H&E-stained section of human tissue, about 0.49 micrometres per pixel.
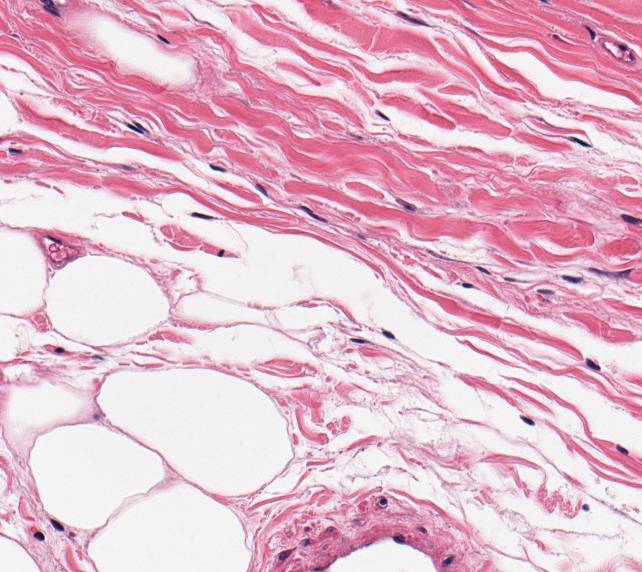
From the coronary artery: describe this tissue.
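Upper field: dense pink collagen bundles. Between them, sparse thin, dark, elongated fibroblast nuclei, aligned with the bundles. Lower left: adipocytes, seen as large clear rounded spaces with thin pink walls between. Bottom centre: curved vessel wall with several nuclei, bordering a clear lumen.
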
